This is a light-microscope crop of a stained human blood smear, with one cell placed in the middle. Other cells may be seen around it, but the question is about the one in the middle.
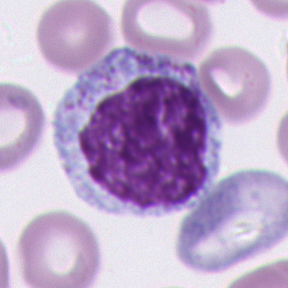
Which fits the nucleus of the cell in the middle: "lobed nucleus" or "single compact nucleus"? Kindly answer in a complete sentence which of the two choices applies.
This cell has an undivided, compact nucleus that is round, oval or kidney-shaped.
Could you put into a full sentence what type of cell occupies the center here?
Positioned in the middle of the crop is a myelocyte.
